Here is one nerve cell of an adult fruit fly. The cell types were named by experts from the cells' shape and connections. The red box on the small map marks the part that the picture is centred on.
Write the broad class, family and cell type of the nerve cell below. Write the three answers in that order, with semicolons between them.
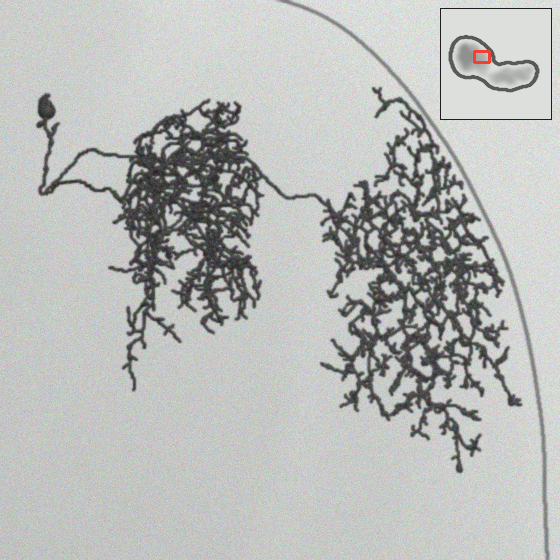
optic-lobe intrinsic neuron; MeLo; MeLo8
